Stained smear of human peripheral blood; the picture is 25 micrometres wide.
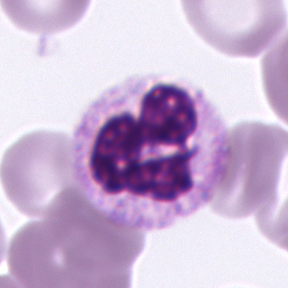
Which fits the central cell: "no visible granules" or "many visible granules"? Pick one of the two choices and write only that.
Many visible granules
